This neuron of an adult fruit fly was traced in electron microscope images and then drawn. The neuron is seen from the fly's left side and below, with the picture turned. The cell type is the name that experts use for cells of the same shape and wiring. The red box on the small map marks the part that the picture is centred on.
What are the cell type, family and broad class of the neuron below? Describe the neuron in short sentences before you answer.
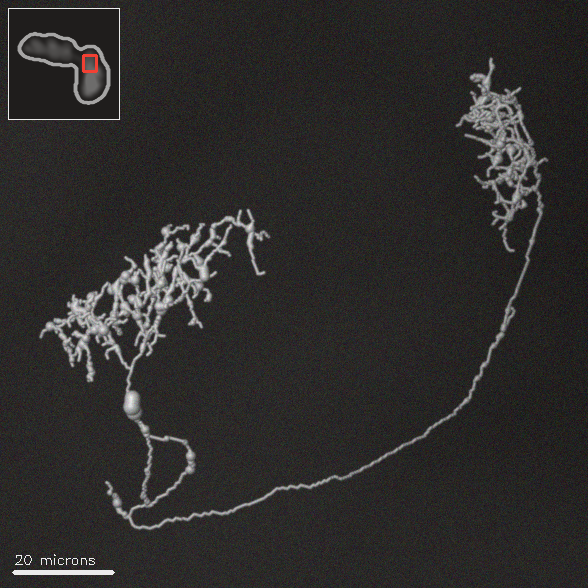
From left to right in the picture it spans about 100 microns. Dozens of branch ends can be seen. Its cell type is MeLo13. The family is MeLo. It is an optic-lobe intrinsic neuron.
